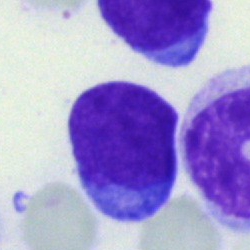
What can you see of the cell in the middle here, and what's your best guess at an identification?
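First, the nucleus: it occupies most of the cell and lies toward its upper end. Next, the chromatin: dark purple, with a mottled rather than smooth look. Then the cytoplasm: deep blue, with a paler patch within it at the bottom of the cell. Last, the name: this is a blast.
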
